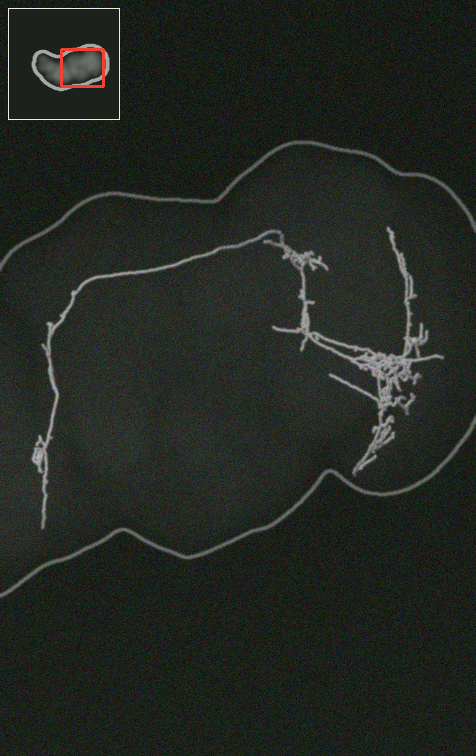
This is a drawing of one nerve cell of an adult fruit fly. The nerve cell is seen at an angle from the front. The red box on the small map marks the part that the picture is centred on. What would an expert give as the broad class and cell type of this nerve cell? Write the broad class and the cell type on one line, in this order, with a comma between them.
visual projection neuron, aMe10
